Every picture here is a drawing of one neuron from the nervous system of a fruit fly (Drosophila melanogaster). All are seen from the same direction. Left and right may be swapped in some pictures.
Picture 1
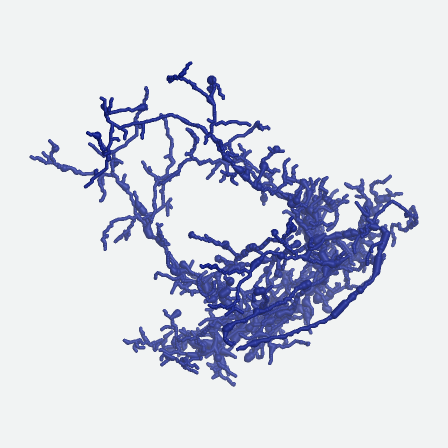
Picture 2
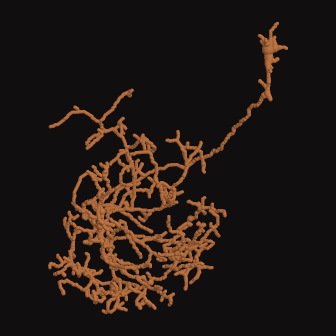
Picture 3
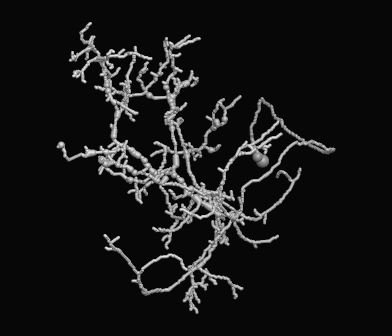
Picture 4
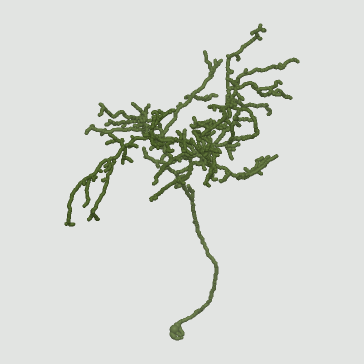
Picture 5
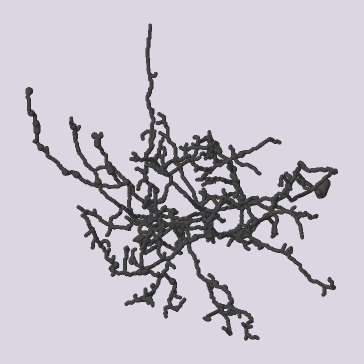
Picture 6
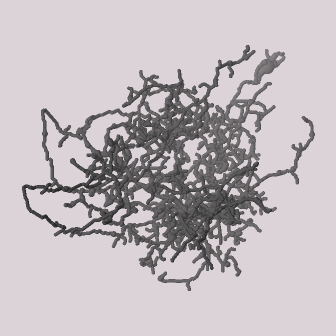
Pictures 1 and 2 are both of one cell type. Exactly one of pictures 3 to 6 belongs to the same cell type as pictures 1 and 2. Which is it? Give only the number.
6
